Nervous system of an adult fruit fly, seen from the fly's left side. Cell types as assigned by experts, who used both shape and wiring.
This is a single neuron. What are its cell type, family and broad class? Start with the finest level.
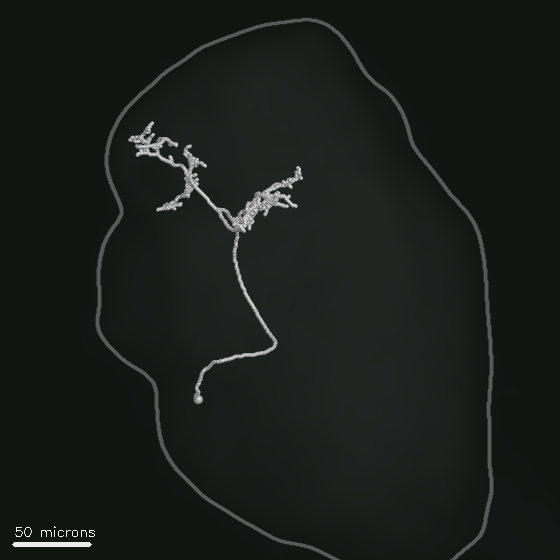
FB4A_a; hemilineage LALv1_dorsal; central-brain intrinsic neuron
